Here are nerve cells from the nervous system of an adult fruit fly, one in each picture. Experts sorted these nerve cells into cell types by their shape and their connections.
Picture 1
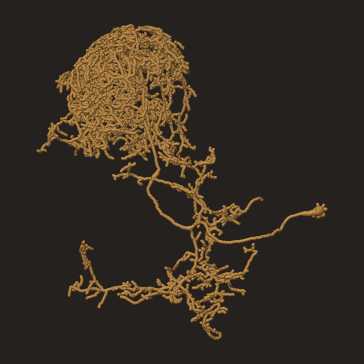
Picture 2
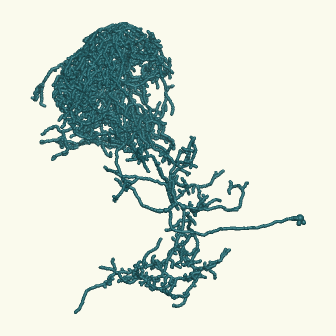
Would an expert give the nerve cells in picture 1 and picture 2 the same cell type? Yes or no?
yes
